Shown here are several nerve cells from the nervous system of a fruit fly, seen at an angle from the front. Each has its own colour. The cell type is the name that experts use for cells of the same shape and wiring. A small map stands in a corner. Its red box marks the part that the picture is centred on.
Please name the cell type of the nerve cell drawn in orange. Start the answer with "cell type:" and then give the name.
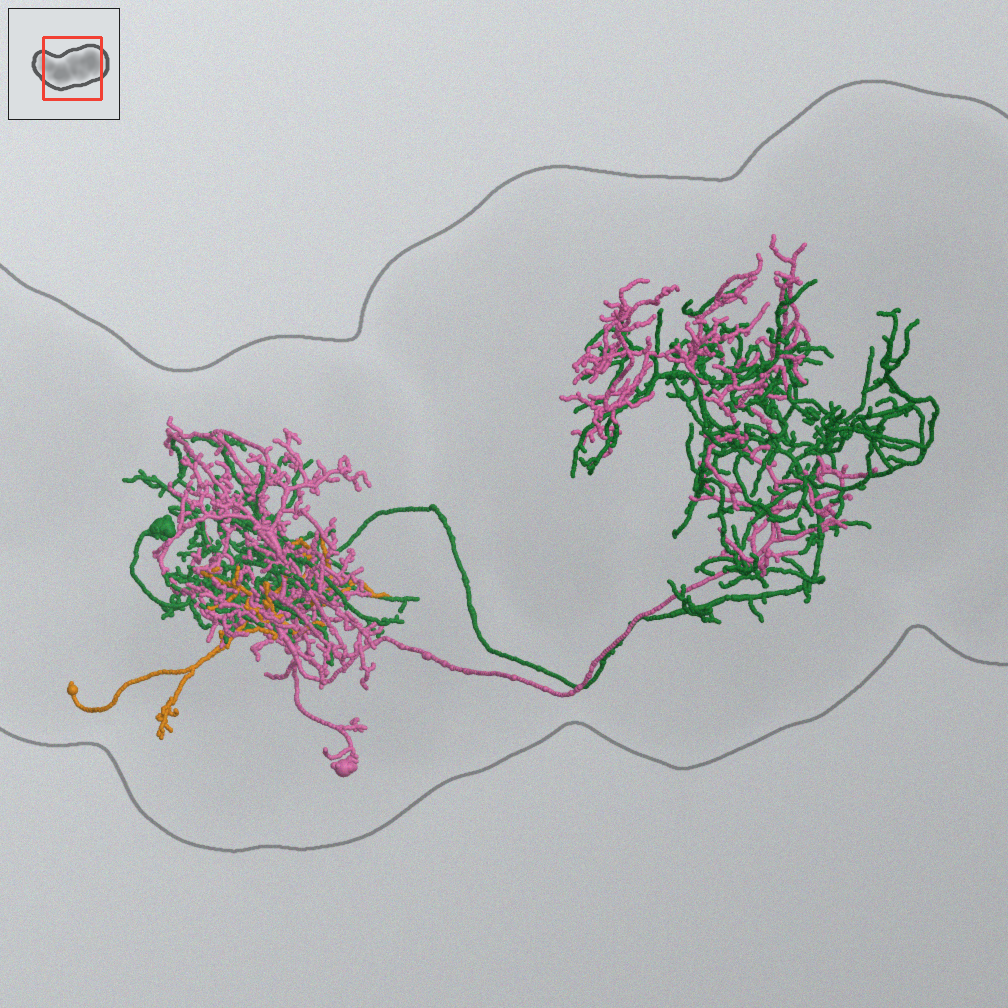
cell type: IN21A073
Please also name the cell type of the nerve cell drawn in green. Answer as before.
cell type: AN19B017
